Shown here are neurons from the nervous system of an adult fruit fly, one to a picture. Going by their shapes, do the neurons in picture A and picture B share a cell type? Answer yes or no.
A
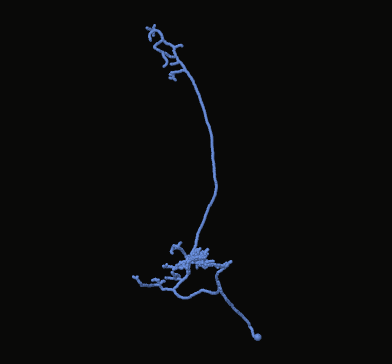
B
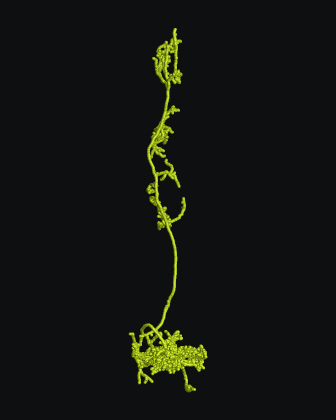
no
